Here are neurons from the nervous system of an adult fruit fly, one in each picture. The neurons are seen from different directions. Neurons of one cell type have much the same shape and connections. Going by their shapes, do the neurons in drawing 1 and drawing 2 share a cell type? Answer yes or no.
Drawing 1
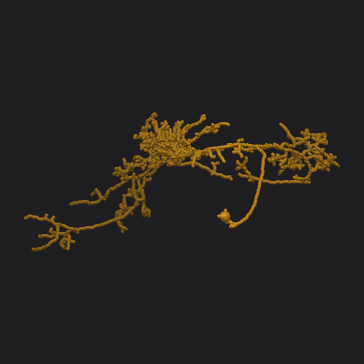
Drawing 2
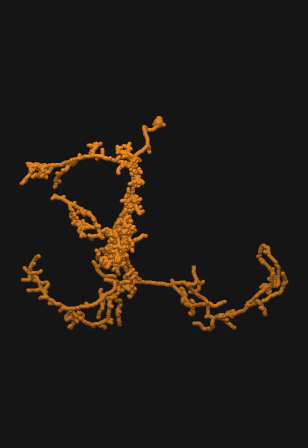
no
